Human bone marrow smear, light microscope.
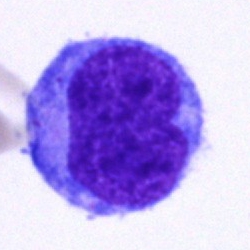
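Blast. Bone marrow smear, central cell. Nucleus notched on the right, indented and kidney-like, lying off-centre toward the right. Wider cytoplasm band on the left, paler beside the nucleus than at the cell edge. Small fine projections dot the surface.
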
